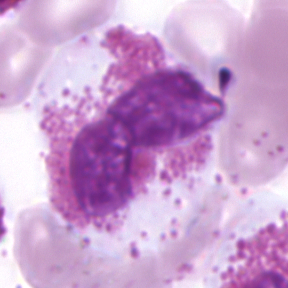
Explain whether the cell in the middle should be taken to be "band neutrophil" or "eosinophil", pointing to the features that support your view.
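It is an eosinophil. First check, the nucleus: it has two lobes, one lying to the upper right of the other.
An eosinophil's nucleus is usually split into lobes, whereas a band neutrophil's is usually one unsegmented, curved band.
Second check, the granules: they are round, similar in size, and leave the nuclear lobes plainly visible.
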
